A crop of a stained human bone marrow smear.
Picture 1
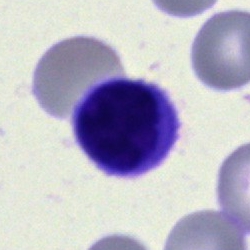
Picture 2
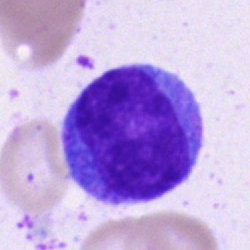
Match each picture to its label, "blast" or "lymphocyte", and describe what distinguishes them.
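Picture 1: lymphocyte. Picture 2: blast. Lymphocyte: round outline; chromatin dense and very darkly stained; no nucleoli visible.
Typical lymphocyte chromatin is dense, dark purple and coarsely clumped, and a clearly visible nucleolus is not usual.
Cytoplasm only a very thin rim, mostly along the right edge; no granules, no vacuoles. Blast: round, smooth outline; chromatin dark purple and finely granular, not in coarse clumps.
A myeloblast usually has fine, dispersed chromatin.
Cytoplasm scanty and blue, without granules or vacuoles.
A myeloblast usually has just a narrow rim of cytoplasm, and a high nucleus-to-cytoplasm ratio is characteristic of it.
Chief difference: dense, very dark chromatin in picture 1 against finely granular chromatin in picture 2.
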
